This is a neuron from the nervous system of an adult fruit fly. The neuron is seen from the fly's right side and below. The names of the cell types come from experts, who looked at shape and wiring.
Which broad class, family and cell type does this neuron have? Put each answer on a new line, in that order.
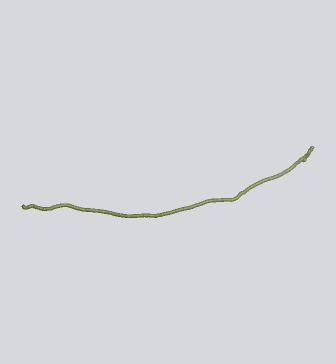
sensory neuron ascending to the brain
class gustatory
LgAG2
